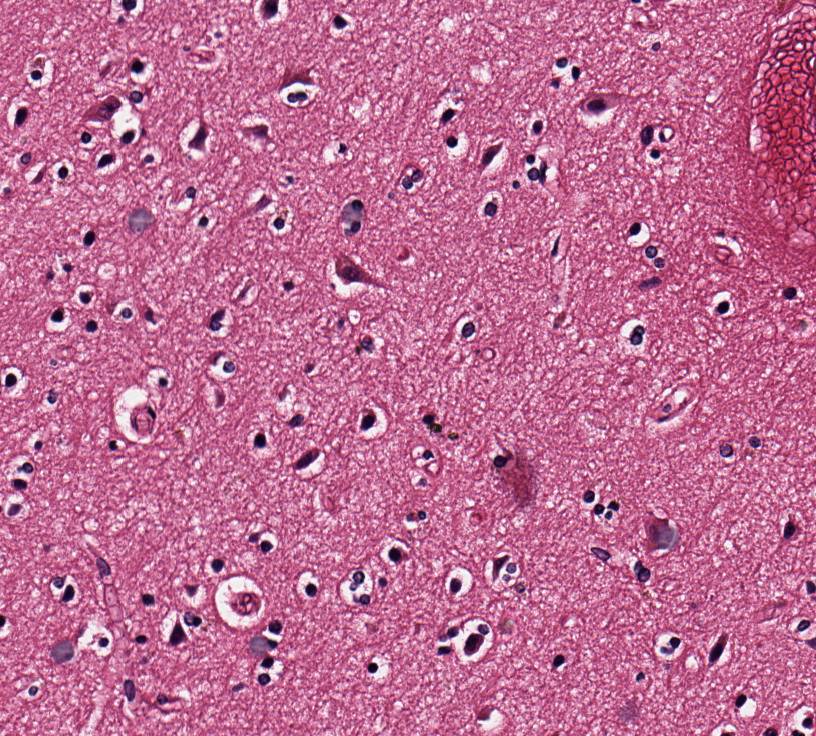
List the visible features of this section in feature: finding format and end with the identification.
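Epithelium: none, nor any glands or tubules
Vessel: cut across at the upper right edge, packed with red blood cells
Most cells: a small, round, dark-staining nucleus, little cytoplasm
Larger cells: a few, angular and triangular, purplish cytoplasm, one just left of centre
Tissue: cerebral cortex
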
